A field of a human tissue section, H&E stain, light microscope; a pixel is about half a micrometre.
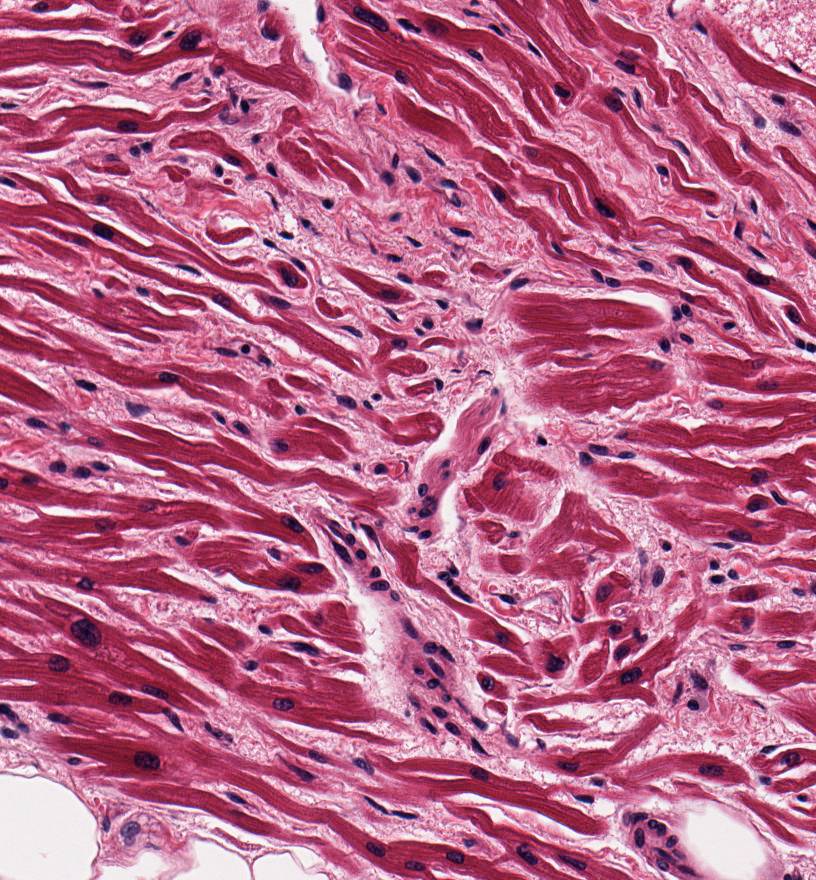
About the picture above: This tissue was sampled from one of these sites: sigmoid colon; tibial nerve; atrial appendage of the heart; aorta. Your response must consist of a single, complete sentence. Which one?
In this section is tissue sampled from the atrial appendage of the heart.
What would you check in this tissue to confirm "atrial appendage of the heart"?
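This is the atrial appendage of the heart. Look first at fibre direction: most fibres run diagonally from upper left toward lower right. In the centre and on the right, though, groups of fibres are cut across or obliquely, breaking that parallel pattern.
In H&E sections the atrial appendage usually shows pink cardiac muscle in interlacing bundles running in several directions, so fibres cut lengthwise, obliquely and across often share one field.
That mix of directions here goes with it. You can also see single oval nuclei placed centrally within the fibres, and some fibres branching to join their neighbours.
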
